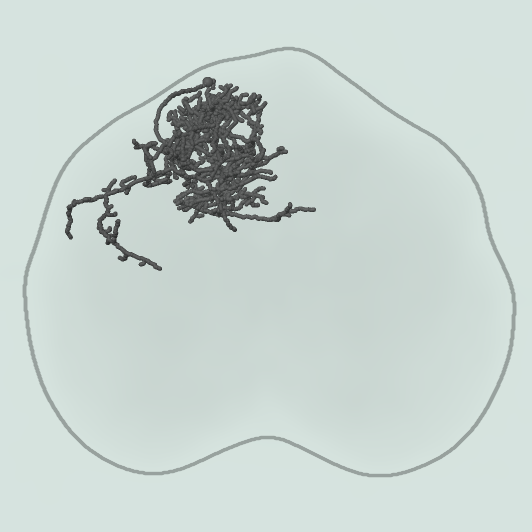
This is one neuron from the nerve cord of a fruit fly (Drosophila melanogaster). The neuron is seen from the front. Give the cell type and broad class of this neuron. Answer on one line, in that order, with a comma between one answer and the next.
INXXX231, nerve-cord intrinsic neuron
